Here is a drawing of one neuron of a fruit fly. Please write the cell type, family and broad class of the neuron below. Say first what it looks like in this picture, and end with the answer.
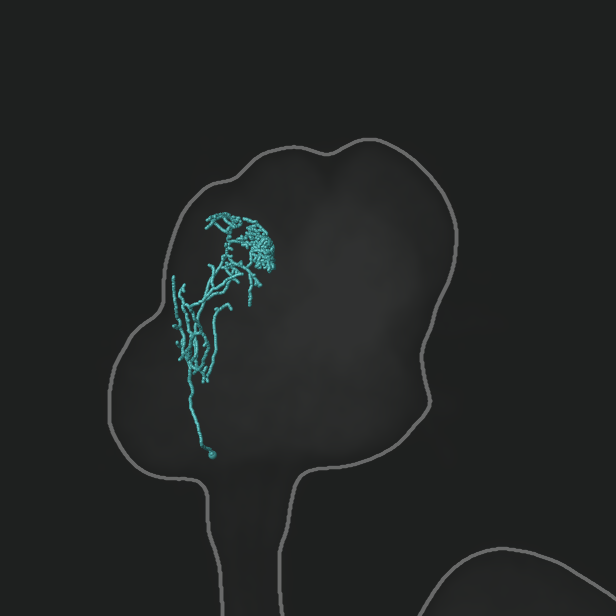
As drawn here it is taller than it is wide. It is of cell type IN17A079. Its family is hemilineage 17A. This is a nerve-cord intrinsic neuron.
